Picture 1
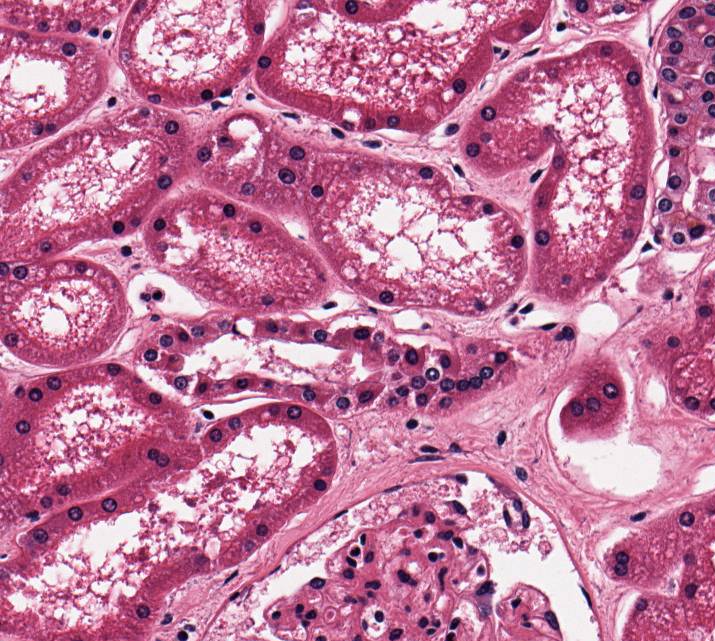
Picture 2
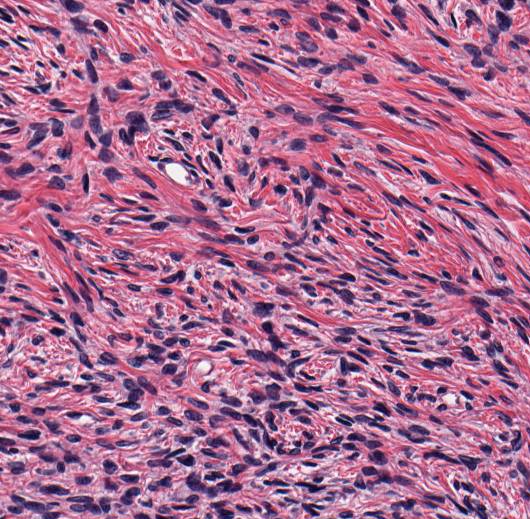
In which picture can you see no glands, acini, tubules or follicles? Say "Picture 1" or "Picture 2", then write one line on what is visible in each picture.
Picture 2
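Picture 1: Closely packed tubules cut in cross and oblique section fill most of the field.
Picture 2: No epithelium or glandular structures are present anywhere in the field.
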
